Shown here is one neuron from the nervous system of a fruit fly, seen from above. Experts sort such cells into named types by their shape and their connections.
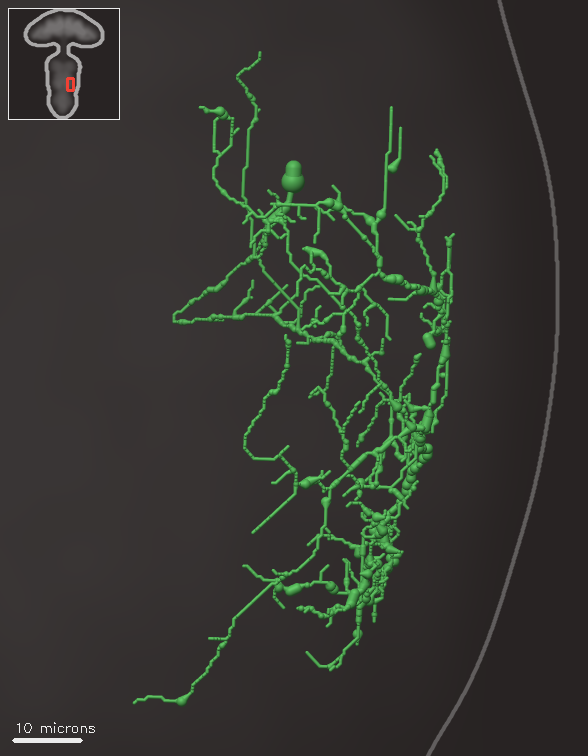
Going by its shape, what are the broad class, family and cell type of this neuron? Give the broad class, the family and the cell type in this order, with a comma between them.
nerve-cord intrinsic neuron, hemilineage 13A, IN13A062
